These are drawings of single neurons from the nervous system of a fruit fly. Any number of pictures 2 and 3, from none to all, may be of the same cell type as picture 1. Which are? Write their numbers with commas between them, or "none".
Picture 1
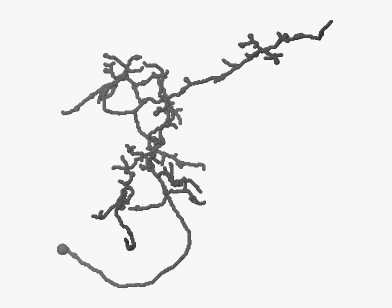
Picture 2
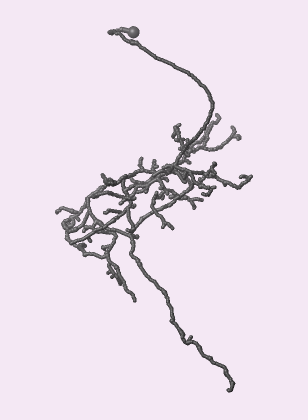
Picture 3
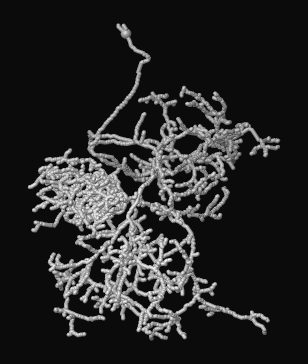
2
